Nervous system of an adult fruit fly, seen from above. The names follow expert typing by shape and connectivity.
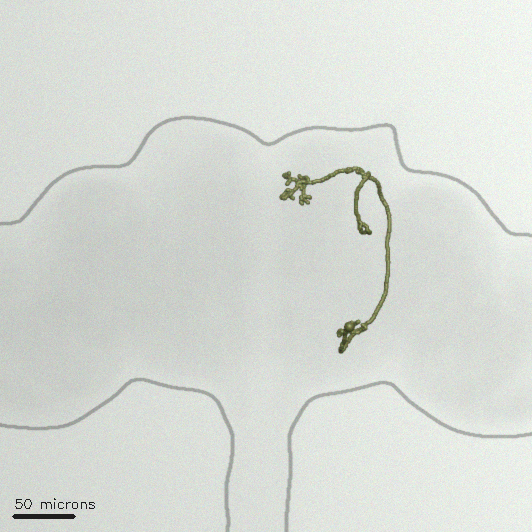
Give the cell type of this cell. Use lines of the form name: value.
cell type: KCa'b'-ap1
